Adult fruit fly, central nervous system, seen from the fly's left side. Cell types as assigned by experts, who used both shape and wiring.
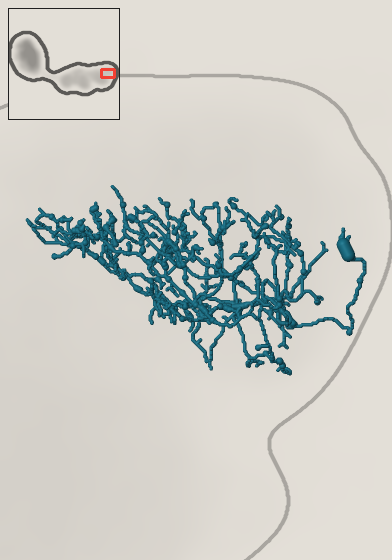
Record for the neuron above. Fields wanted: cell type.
INXXX322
